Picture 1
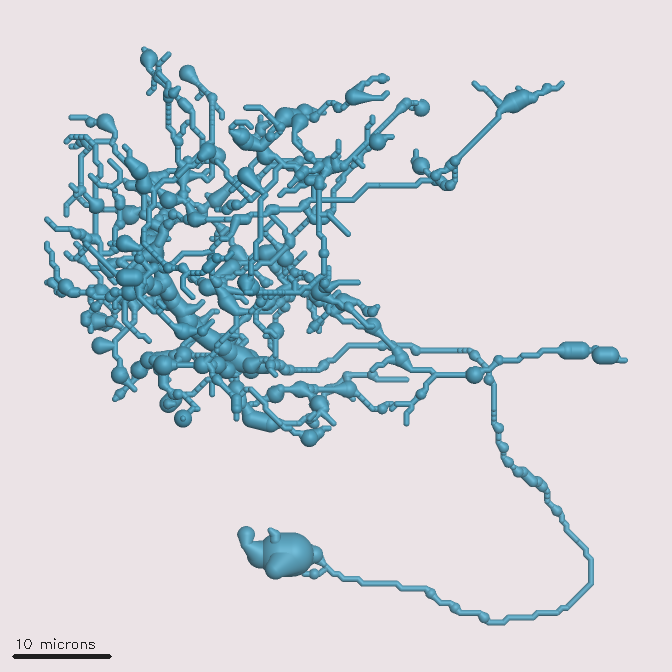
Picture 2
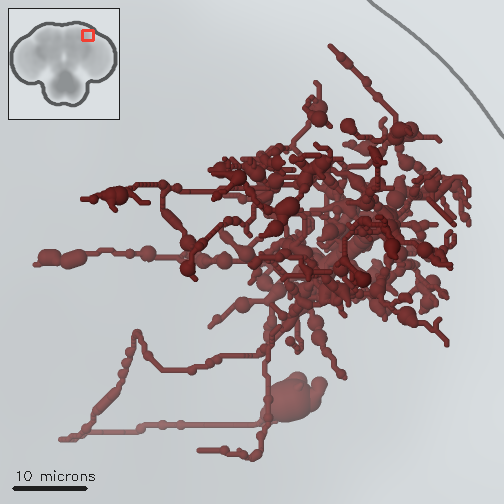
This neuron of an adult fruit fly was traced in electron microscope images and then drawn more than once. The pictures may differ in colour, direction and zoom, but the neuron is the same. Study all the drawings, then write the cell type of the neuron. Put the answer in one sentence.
The cell type is CB3278.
